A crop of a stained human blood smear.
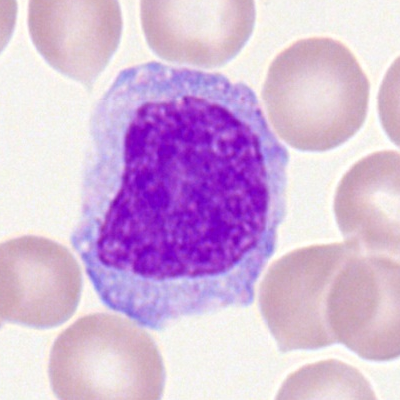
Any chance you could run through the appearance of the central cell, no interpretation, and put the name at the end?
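Nucleus bean-shaped, with a shallow indentation on the left side. Chromatin deep purple and clumped; paler patches between clumps. Moderate rim of pale greyish-blue cytoplasm around nucleus, widest below. Cytoplasmic texture faint, fine and dusty; no coarse granules. Monocyte.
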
